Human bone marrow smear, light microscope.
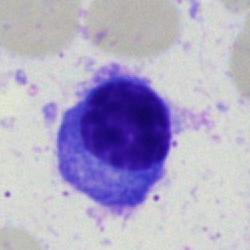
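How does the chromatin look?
Dark purple, and I'd call it densely packed.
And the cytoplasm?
A deep blue, lying mostly in a band to the lower left of the nucleus.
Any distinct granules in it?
None that I can see.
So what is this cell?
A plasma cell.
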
